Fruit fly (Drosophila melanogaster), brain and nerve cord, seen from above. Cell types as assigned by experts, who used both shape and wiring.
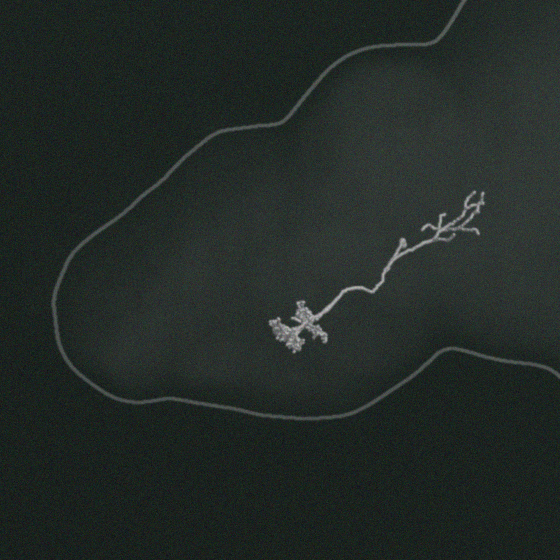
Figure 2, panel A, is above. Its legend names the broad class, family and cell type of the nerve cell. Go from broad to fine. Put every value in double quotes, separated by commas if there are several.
"visual projection neuron", "LC", "LC4"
